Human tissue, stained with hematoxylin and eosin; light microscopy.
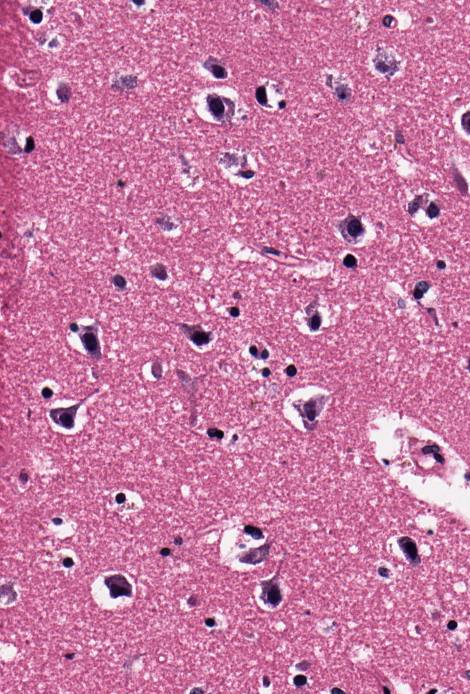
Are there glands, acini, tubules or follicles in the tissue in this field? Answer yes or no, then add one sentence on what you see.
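No. A pink, finely granular and vacuolated neuropil fills the field, with no epithelium or glands anywhere.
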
